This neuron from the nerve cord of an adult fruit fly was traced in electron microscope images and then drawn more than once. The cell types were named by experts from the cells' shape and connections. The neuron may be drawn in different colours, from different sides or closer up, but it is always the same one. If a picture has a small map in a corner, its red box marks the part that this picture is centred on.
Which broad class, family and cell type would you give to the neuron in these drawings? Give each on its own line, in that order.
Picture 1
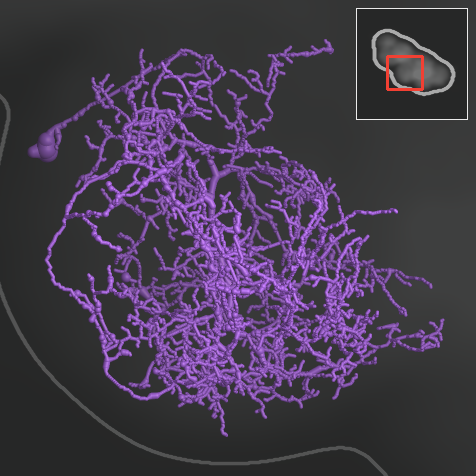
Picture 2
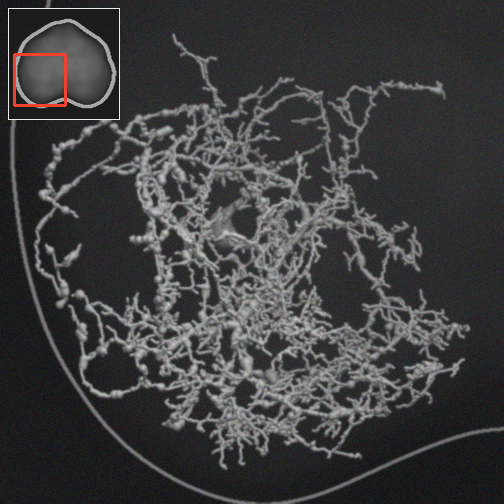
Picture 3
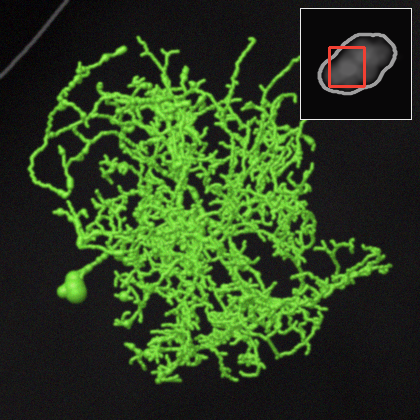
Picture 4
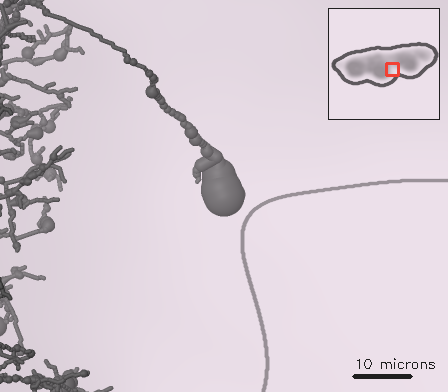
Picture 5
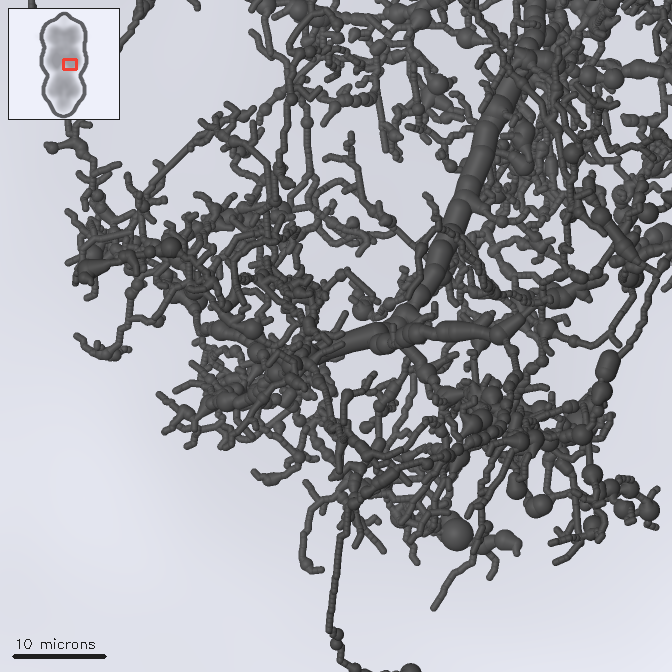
nerve-cord intrinsic neuron
hemilineage 03A
IN03A014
